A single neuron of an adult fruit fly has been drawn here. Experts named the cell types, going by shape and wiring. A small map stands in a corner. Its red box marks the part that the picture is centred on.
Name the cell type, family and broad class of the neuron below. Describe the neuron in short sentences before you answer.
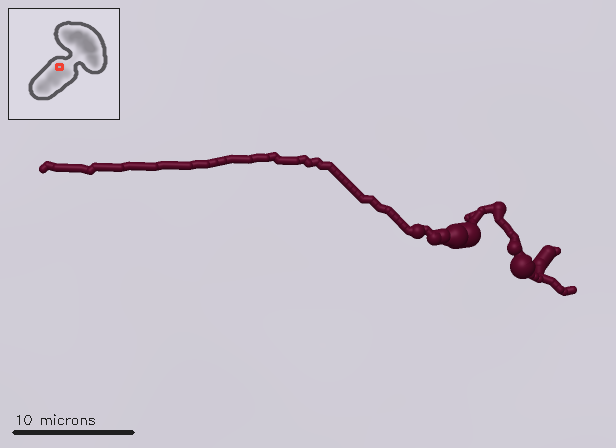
It is in the nerve cord and does not reach the brain. No cell body is drawn. From left to right in the picture it spans about 45 microns. Its cell type is SNta21. Its family is called class mechanosensory tactile. Its broad class is sensory neuron entering the nerve cord.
